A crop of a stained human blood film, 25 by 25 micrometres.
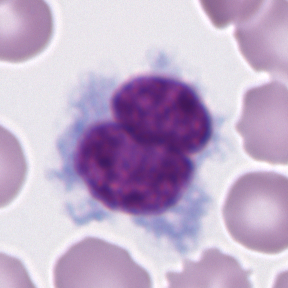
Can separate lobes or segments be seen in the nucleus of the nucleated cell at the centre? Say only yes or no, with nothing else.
Yes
